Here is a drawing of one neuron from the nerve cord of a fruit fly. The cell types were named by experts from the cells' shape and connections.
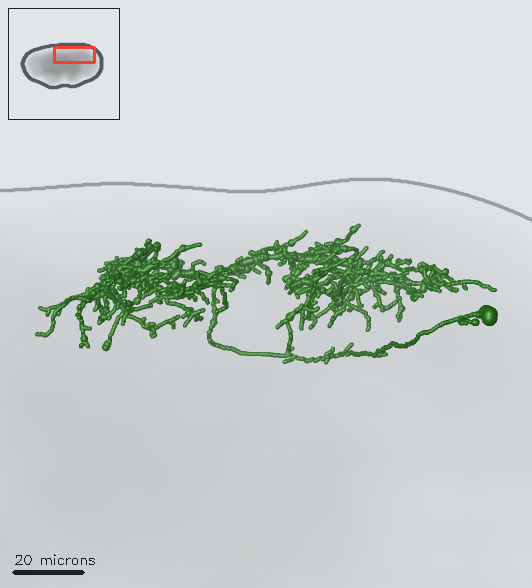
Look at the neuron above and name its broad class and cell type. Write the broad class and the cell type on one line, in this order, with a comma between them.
nerve-cord intrinsic neuron, INXXX235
